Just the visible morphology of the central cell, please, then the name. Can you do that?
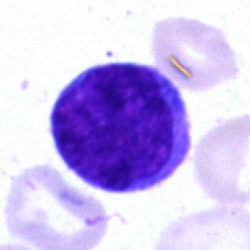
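What I can make out of the cytoplasm is only a thin rim, widest on the right side. Its colour is deep blue. There are no granules in it, and no vacuoles either. So the cell is a blast.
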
